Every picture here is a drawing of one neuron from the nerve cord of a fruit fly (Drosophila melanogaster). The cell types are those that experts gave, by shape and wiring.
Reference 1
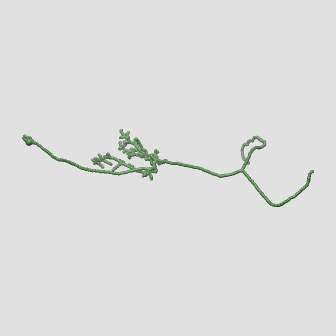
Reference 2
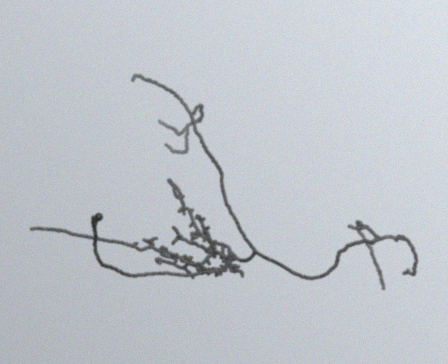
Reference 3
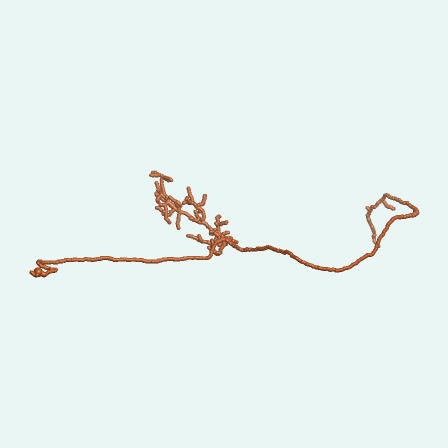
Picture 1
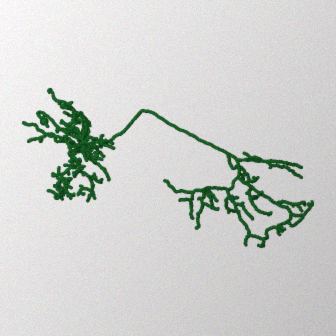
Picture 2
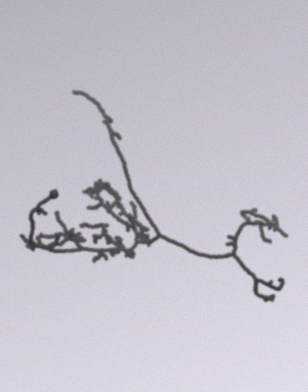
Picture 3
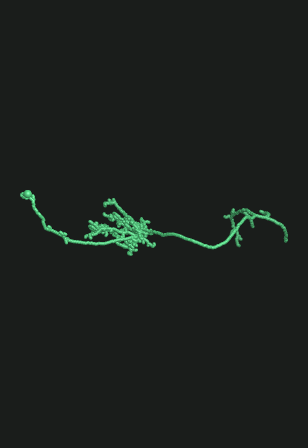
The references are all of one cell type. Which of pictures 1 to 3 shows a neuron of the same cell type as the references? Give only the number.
3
